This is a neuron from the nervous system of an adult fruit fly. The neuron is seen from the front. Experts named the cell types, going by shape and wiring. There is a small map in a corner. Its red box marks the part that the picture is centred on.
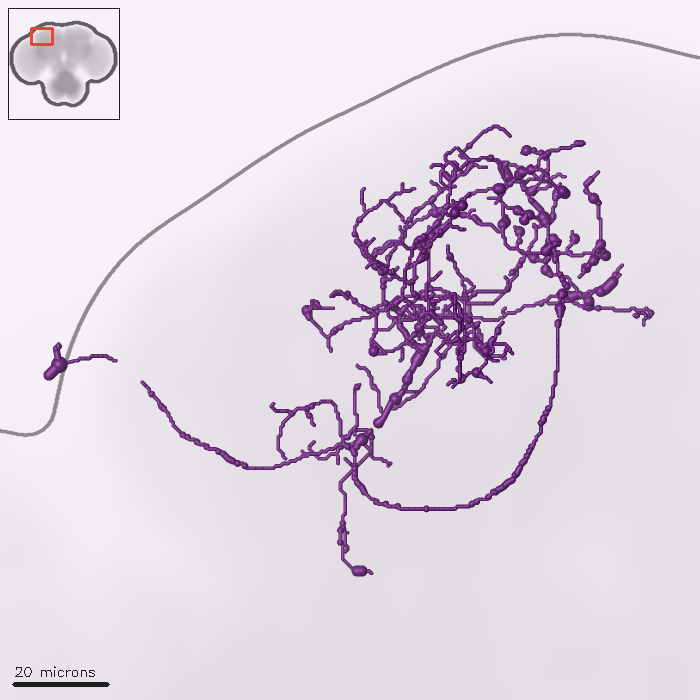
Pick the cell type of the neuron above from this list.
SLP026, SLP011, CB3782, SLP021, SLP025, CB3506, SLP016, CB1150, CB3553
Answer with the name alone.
CB3553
